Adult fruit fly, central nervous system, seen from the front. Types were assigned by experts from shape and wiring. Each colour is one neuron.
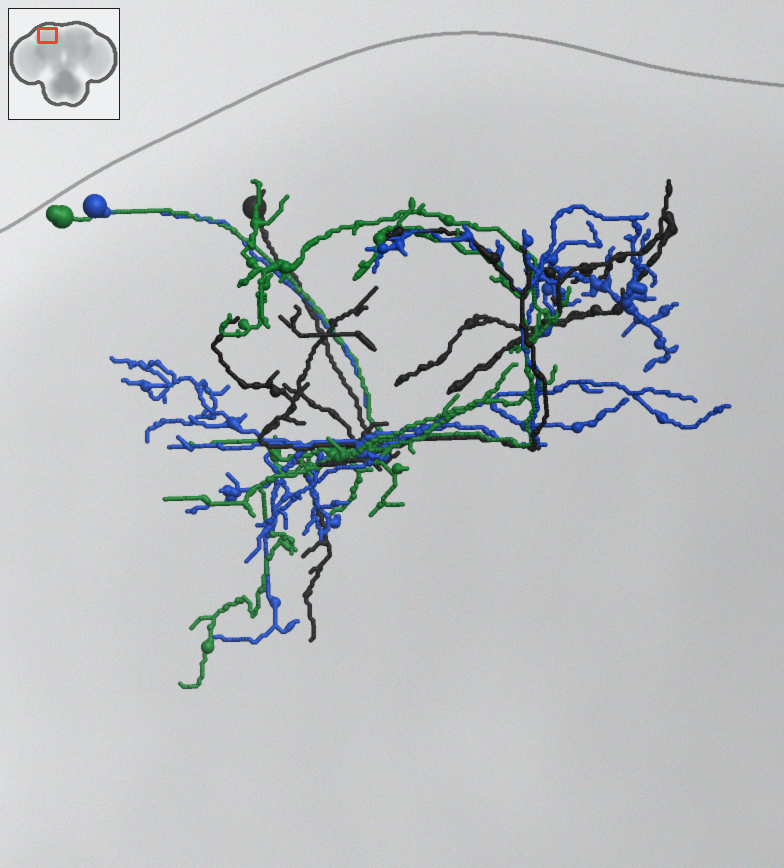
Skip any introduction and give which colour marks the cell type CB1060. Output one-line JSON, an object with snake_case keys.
{"colour": "black"}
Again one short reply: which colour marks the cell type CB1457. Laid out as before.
{"colour": "green"}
